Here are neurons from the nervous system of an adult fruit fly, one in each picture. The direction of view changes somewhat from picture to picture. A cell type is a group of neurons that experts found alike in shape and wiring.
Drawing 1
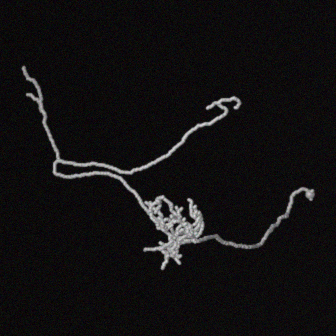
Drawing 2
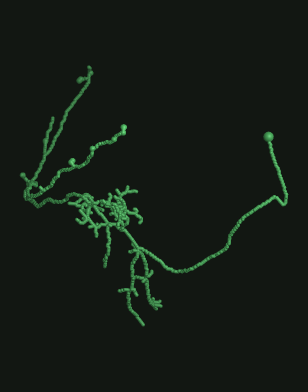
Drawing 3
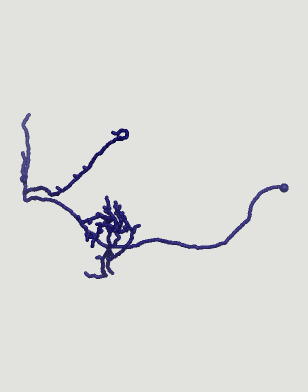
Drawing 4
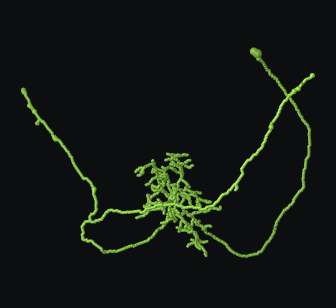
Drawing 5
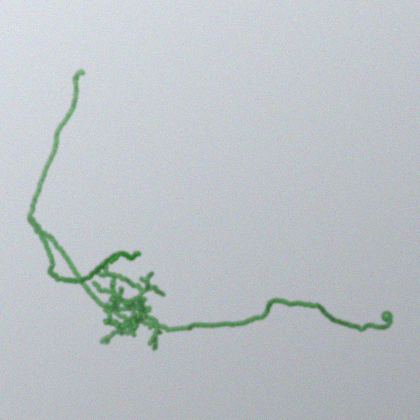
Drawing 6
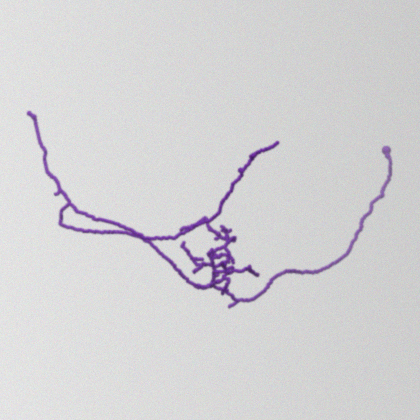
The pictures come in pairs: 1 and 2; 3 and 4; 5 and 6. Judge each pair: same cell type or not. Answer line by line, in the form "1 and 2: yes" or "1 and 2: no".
1 and 2: no
3 and 4: no
5 and 6: yes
